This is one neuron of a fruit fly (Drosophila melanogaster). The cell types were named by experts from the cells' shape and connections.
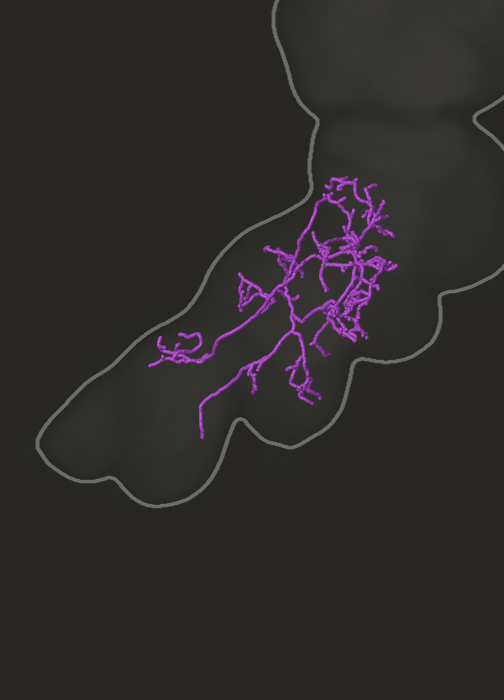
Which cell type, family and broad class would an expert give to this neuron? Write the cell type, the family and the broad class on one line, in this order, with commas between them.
IN12A027, hemilineage 12A, nerve-cord intrinsic neuron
